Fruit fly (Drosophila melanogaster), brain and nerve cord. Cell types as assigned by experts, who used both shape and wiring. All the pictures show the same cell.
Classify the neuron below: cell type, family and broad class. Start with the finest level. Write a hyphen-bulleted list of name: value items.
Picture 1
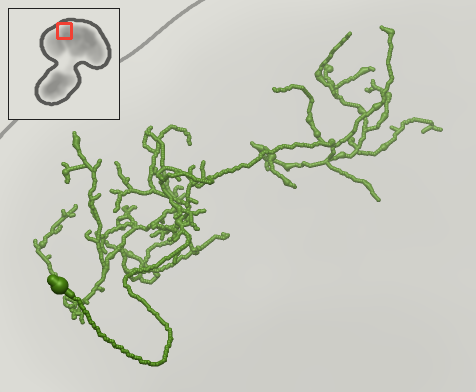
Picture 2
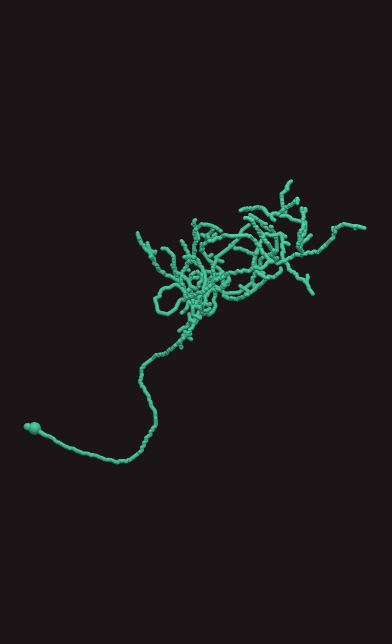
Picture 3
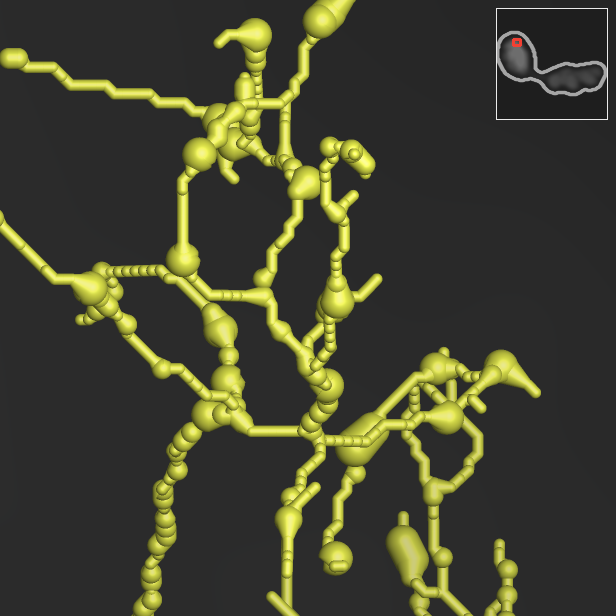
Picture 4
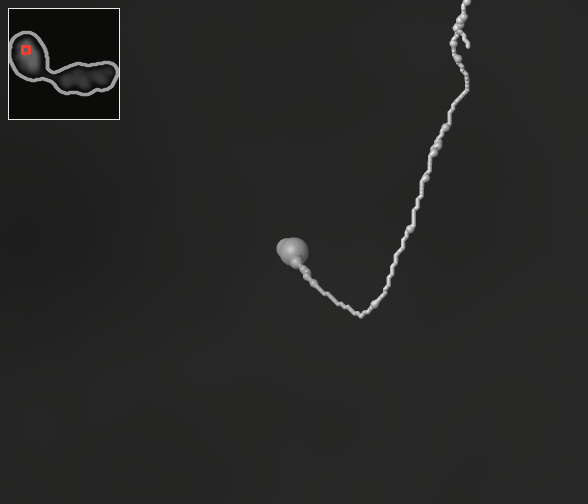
- cell type: CB1560
- family: hemilineage LHa2
- broad class: central-brain intrinsic neuron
